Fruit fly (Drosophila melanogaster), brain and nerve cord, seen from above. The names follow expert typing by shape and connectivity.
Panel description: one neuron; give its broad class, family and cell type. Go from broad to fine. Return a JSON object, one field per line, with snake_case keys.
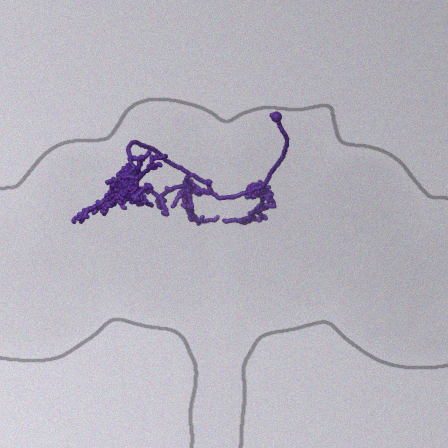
{
 "broad_class": "central-brain intrinsic neuron",
 "family": "hemilineage CREa1_ventral",
 "cell_type": "mAL_m1"
}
